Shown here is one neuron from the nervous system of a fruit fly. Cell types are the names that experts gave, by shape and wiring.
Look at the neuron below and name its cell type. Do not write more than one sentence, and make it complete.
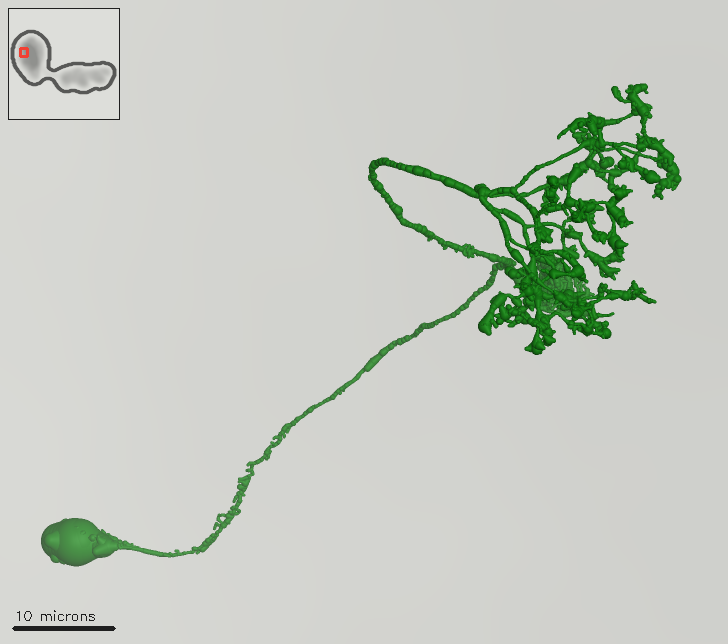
It is ER3p_a that is the cell type of the neuron.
